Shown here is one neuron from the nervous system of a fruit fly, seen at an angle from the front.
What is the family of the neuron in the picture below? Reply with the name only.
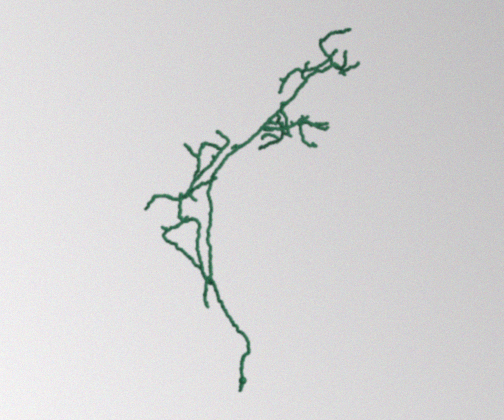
hemilineage EBa1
